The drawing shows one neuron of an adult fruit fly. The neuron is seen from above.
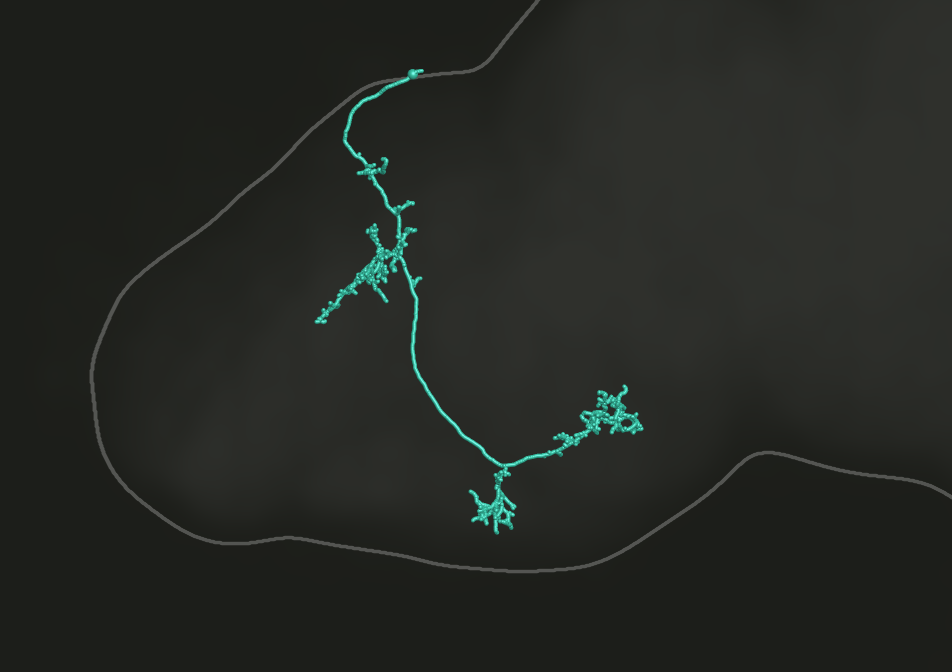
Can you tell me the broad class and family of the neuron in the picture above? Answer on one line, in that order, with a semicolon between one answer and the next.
optic-lobe intrinsic neuron; TmY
